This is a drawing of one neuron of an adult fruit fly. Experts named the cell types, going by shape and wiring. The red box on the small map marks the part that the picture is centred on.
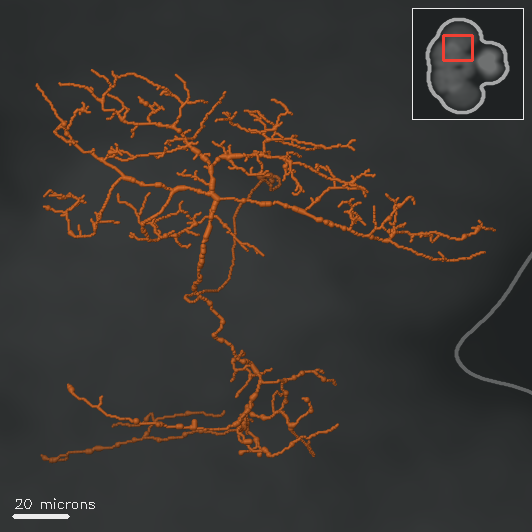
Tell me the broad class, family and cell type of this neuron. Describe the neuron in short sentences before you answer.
By the scale bar it is about 170 microns wide in this view. In this view it is about as wide as it is tall. It is a visual projection neuron. Its family is LPT. The cell type is LPT31.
